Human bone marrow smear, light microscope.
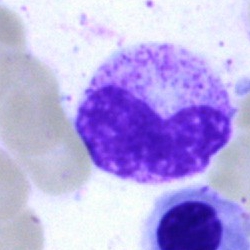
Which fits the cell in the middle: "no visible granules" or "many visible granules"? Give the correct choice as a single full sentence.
A large number of visible granules lies in the cytoplasm of this cell.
